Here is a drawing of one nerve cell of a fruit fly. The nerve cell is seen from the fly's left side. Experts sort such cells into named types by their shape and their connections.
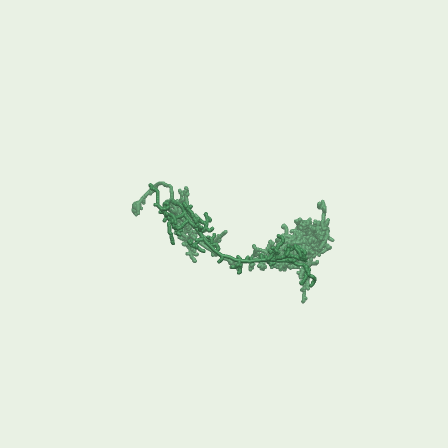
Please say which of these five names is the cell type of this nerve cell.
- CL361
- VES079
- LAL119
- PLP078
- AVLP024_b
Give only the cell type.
PLP078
